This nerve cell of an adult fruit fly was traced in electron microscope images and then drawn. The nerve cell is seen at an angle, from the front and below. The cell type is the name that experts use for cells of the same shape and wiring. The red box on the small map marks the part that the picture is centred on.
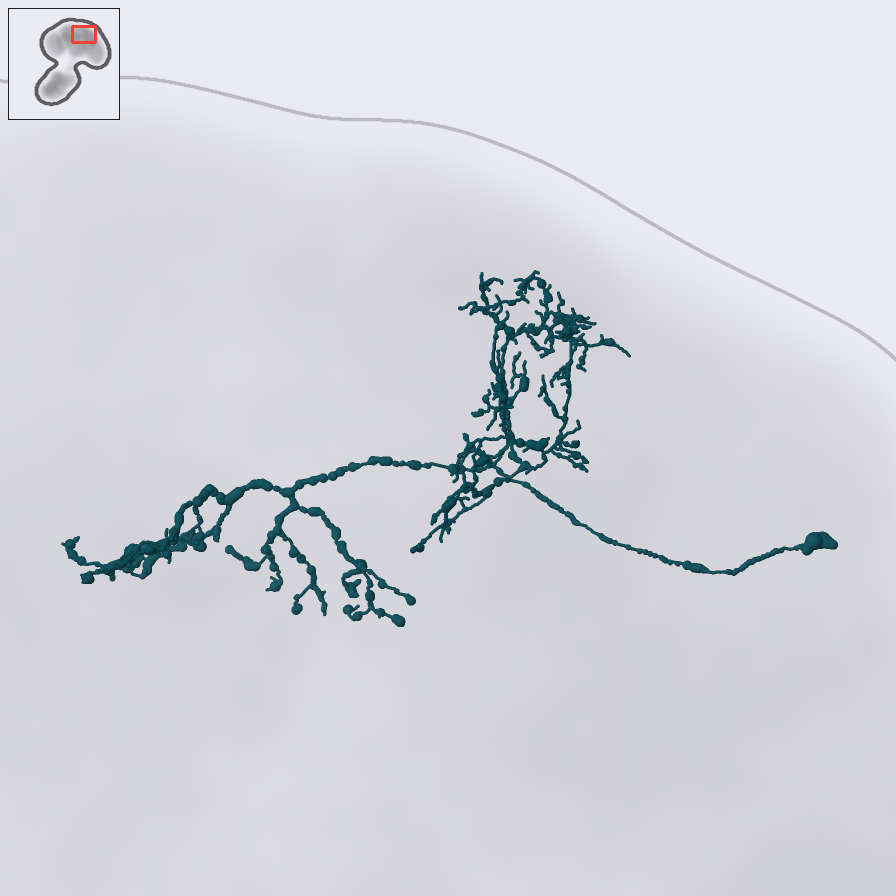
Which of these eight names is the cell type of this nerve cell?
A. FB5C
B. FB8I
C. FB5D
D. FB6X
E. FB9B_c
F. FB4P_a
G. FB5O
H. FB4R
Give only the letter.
H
